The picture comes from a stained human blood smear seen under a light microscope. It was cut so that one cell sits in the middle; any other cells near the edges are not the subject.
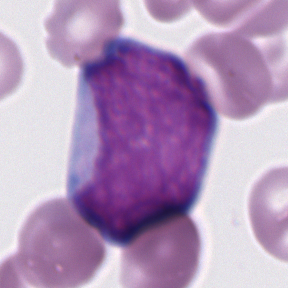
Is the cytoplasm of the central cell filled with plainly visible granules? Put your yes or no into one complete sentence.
No, in the cell's cytoplasm no granules are visible.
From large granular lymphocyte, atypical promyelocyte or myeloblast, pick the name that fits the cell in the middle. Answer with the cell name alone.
myeloblast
